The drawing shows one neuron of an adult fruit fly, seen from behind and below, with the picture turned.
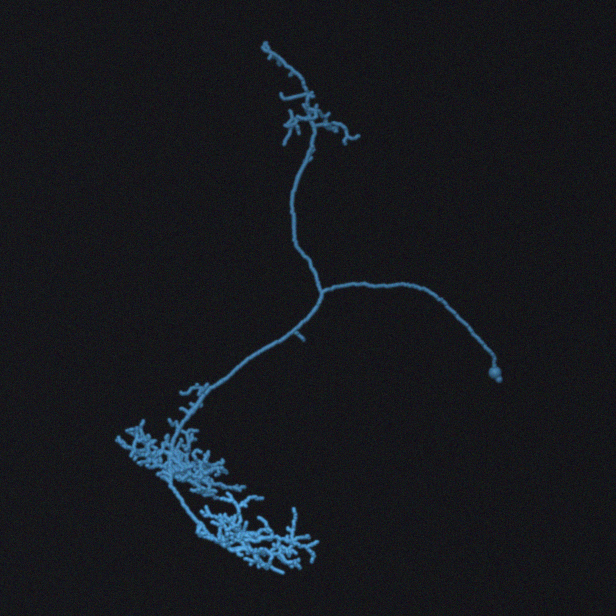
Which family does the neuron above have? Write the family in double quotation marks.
"hemilineage VPNd1"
